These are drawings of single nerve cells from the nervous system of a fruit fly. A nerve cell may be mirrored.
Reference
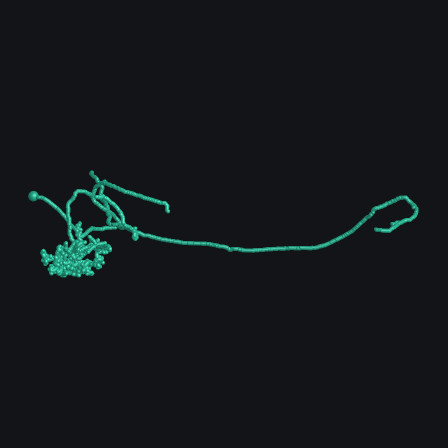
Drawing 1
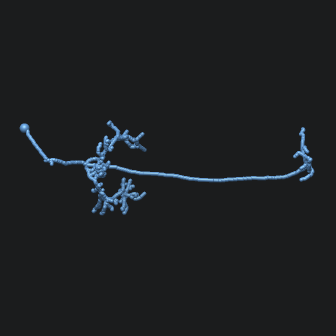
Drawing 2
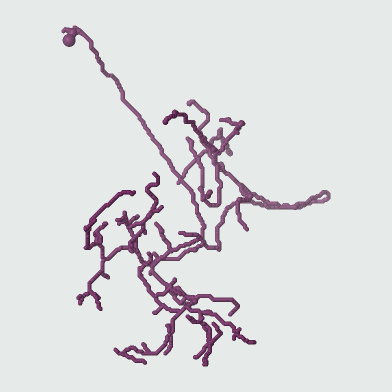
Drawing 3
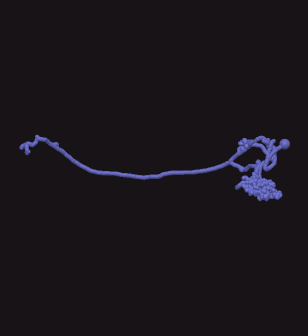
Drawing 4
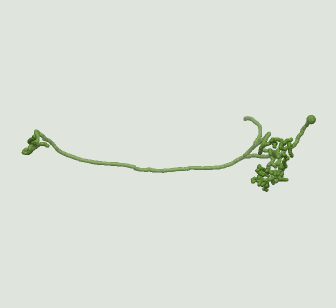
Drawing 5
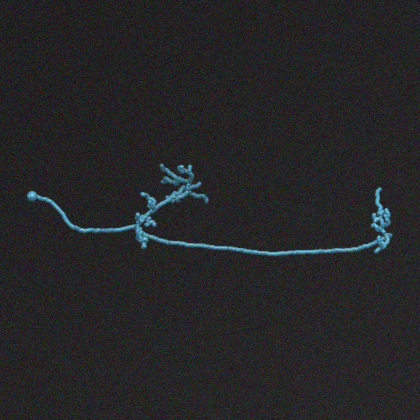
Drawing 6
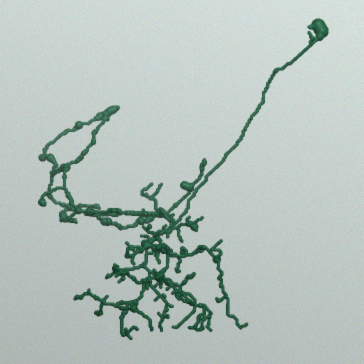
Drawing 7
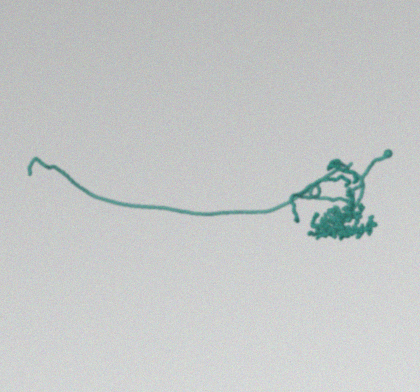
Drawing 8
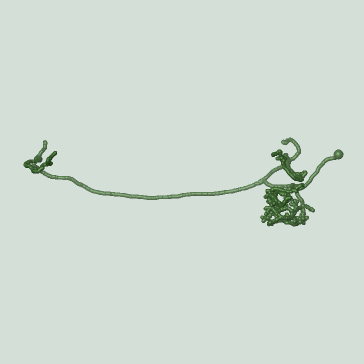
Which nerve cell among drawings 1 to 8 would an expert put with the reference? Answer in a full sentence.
Drawing 3 is of the same cell type.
